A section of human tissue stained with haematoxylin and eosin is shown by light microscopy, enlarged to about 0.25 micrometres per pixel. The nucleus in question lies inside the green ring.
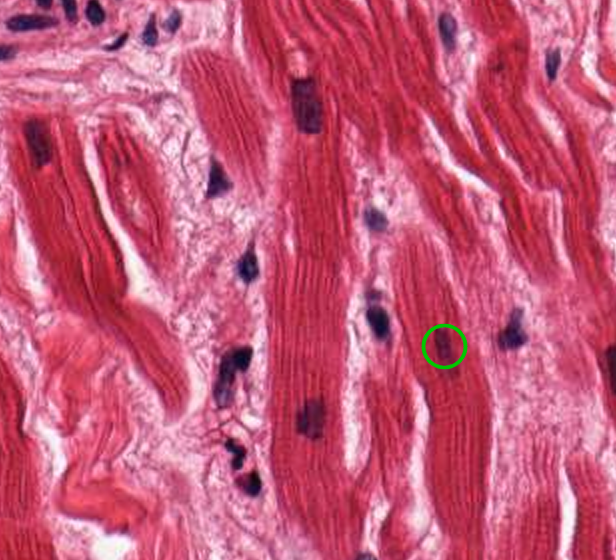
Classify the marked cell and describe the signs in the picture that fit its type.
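This is a cardiomyocyte. The nucleus is elongated, its long axis lying along the length of the fibre. The nucleus sits in the middle of the fibre's width, with cytoplasm on both sides of it. The cytoplasm is deep pink and shows fine cross-striations together with lengthwise fibrils. The cell is part of a long, roughly vertical fibre, bordered on its side by loose, pale, wispy tissue.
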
